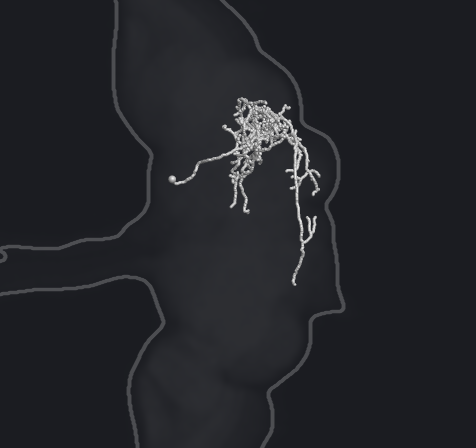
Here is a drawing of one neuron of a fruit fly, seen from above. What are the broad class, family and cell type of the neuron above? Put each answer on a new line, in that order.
central-brain intrinsic neuron
hemilineage DM4_dorsal
pC1_10c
